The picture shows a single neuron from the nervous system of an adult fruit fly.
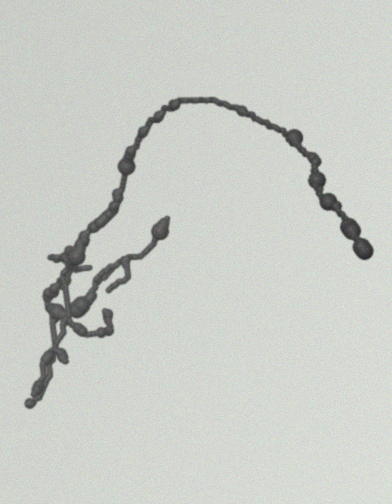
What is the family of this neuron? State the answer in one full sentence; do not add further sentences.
Family class mechanosensory tactile is assigned to this neuron.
